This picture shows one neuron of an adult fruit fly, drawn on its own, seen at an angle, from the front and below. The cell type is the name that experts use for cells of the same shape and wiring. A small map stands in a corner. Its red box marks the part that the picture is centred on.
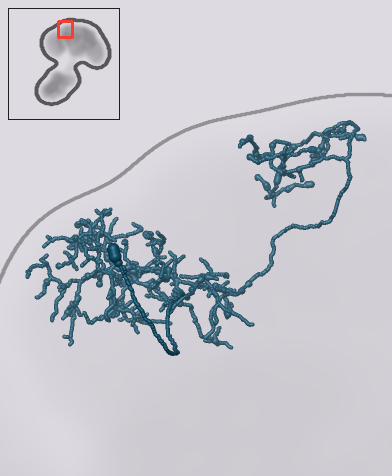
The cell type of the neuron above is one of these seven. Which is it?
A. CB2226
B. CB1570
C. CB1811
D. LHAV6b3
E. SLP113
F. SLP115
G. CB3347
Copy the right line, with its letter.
C. CB1811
